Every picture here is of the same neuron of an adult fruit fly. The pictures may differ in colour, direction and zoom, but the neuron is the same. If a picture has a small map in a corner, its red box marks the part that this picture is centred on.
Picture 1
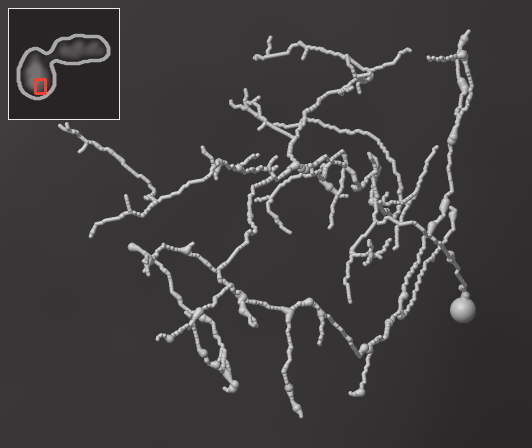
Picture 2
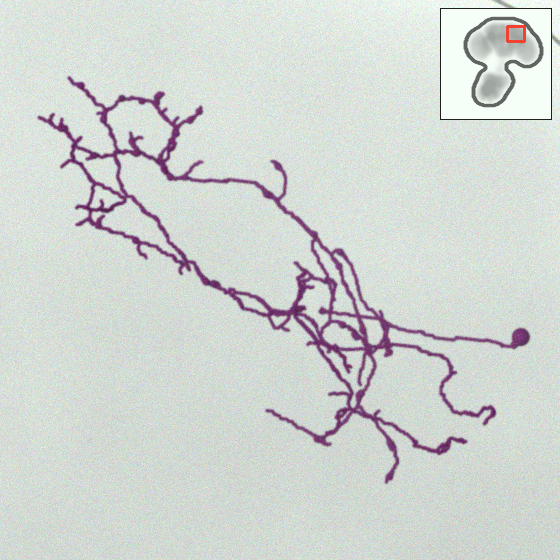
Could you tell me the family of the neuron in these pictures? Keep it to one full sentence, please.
This neuron is grouped under the hemilineage LHp2 family.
